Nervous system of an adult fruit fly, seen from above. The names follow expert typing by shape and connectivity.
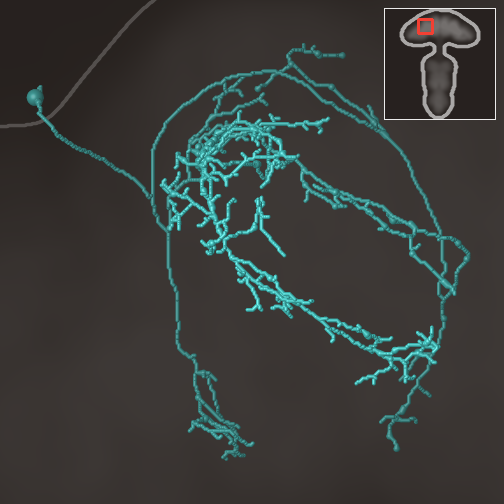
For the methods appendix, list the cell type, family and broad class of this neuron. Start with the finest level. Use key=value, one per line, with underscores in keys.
cell_type=CB3671
family=hemilineage SLPav1_medial
broad_class=central-brain intrinsic neuron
